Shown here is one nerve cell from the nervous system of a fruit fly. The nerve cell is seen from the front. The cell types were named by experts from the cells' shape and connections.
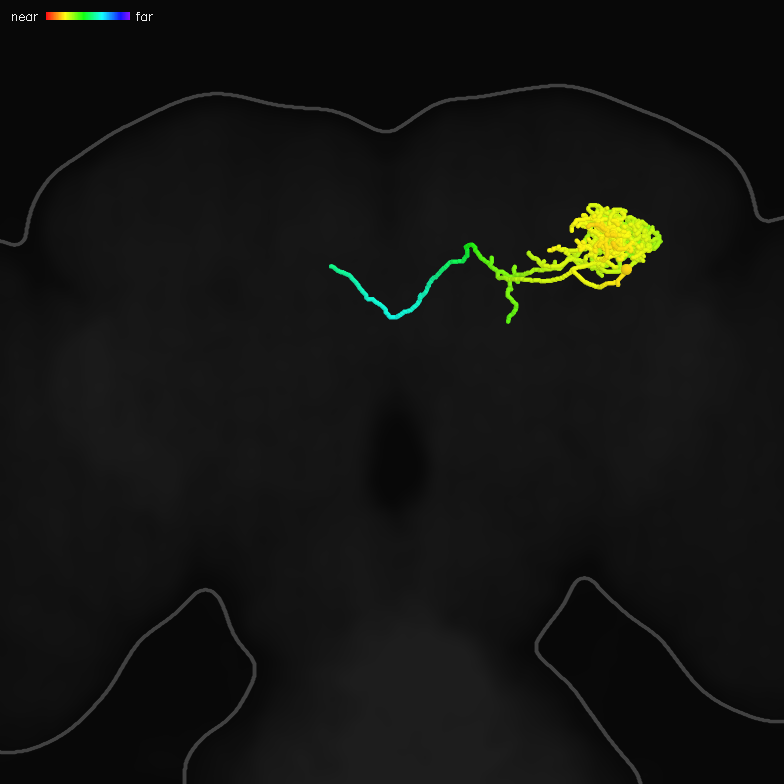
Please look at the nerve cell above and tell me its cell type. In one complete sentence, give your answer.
It is the cell type AOTU008 to which this nerve cell belongs.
